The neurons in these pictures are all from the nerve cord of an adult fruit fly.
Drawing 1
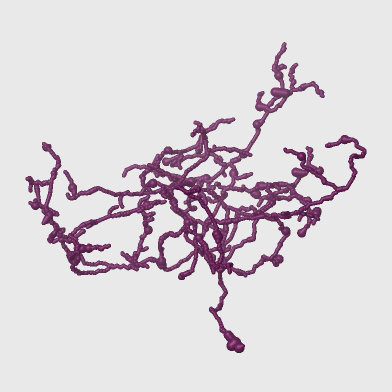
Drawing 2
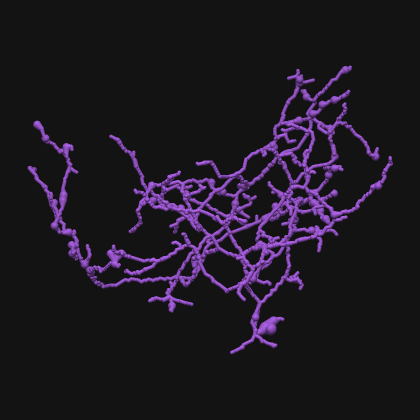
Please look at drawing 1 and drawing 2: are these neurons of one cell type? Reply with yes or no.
yes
